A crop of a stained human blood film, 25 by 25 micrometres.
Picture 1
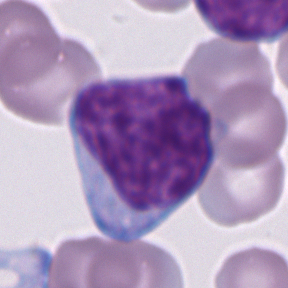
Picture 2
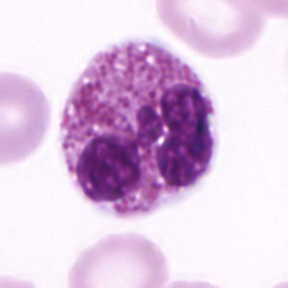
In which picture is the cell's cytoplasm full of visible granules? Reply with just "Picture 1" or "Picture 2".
Picture 2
